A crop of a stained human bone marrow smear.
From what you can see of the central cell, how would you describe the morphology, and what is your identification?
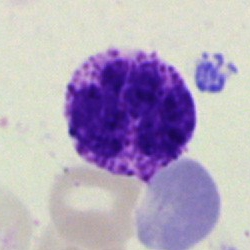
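Roughly round in outline, the cell has dark purple, densely clumped chromatin. Many coarse dark purple granules fill it, lying over the nucleus as well as around it. It is a basophil.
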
